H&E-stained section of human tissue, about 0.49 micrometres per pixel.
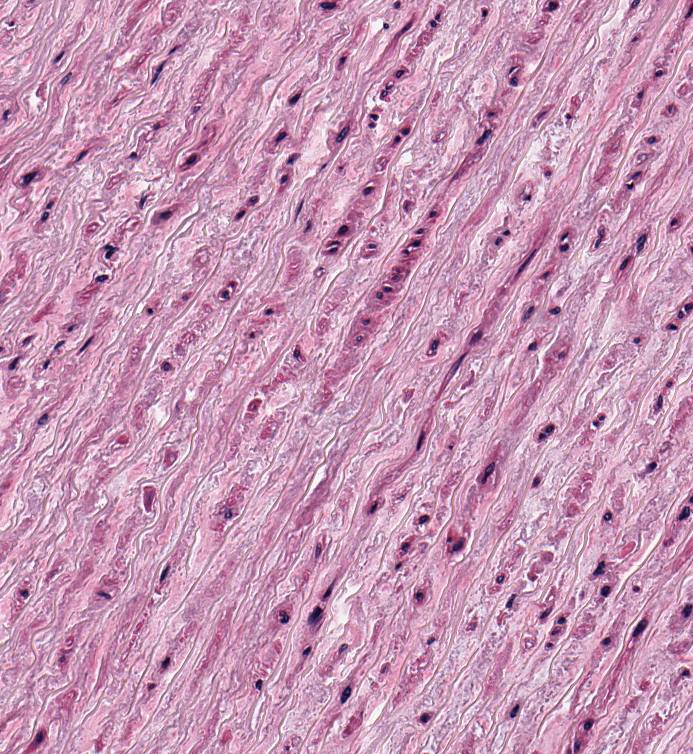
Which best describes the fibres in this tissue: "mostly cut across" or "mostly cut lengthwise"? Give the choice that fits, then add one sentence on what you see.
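Mostly cut lengthwise. Long fibres run parallel to one another diagonally from lower left to upper right across the whole field.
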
